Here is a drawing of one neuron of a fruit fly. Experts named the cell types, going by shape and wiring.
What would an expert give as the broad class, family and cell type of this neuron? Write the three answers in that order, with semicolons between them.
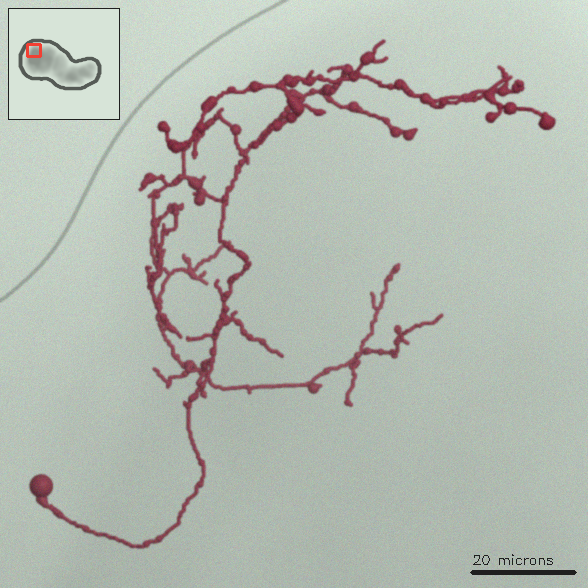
central-brain intrinsic neuron; hemilineage LHa2; CB1448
